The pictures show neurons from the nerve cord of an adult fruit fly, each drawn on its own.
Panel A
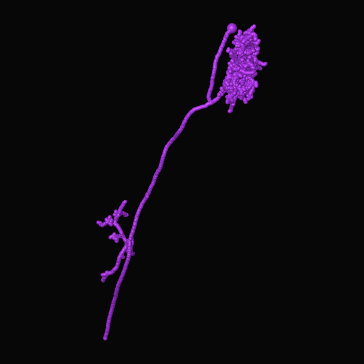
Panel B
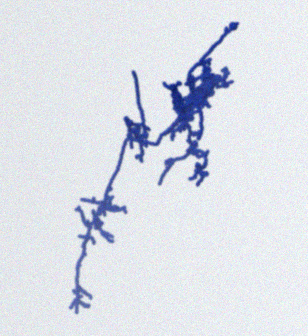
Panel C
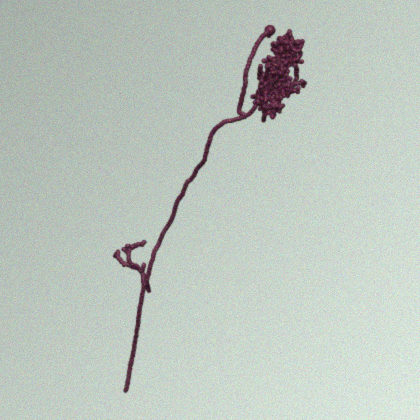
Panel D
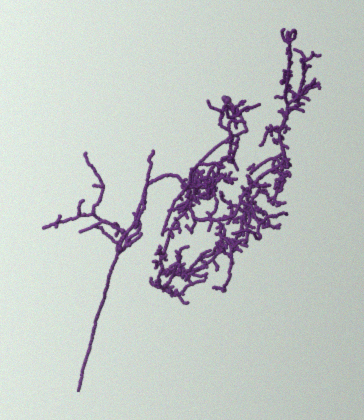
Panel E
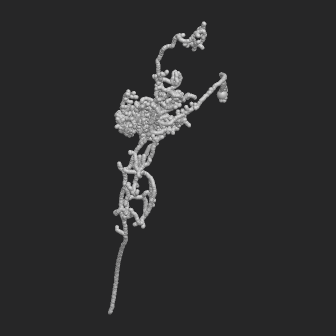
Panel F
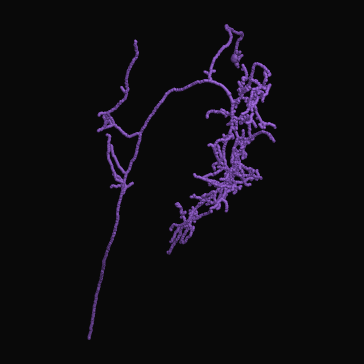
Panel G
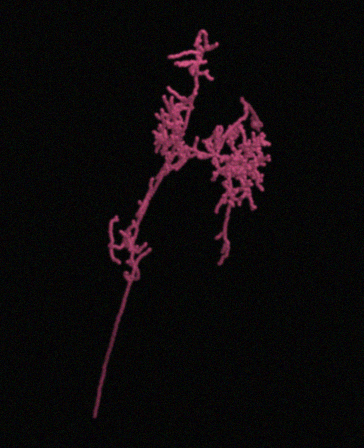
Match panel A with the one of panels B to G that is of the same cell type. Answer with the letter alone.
C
